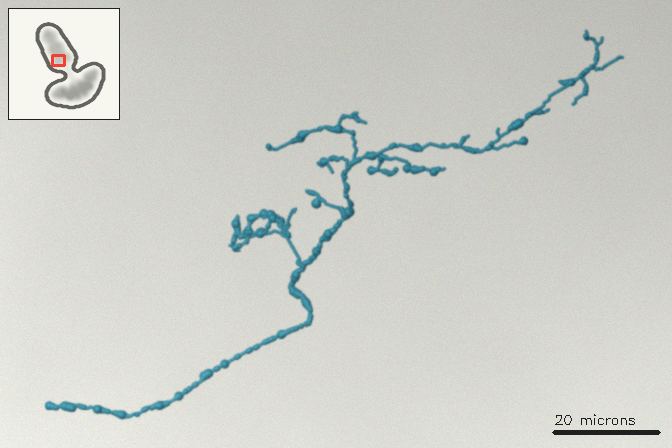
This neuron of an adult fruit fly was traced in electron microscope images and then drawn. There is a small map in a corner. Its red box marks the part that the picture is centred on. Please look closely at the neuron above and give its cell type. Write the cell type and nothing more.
LgLG8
